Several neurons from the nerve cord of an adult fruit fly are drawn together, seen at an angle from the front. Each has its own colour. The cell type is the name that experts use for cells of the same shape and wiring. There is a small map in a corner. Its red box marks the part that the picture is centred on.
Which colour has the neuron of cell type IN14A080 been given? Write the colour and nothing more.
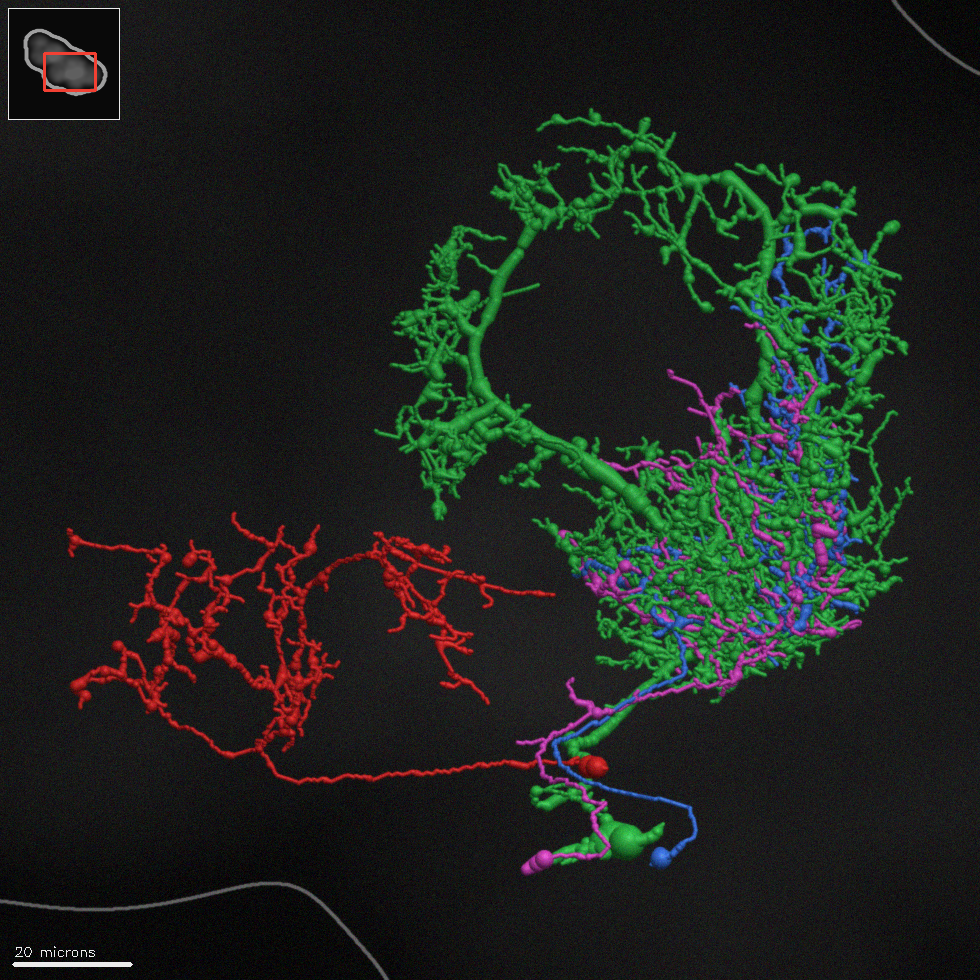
blue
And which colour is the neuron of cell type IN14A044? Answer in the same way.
red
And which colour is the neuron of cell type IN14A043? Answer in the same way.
magenta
